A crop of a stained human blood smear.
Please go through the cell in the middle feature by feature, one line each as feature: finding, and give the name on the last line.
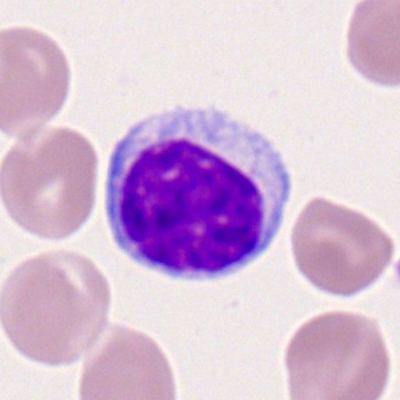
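Shape: round, smooth outline
Nucleus: fills most of the cell; no distinct nucleolus visible
Cytoplasm: pale blue, deepening to darker blue at the cell edge
Identity: lymphocyte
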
